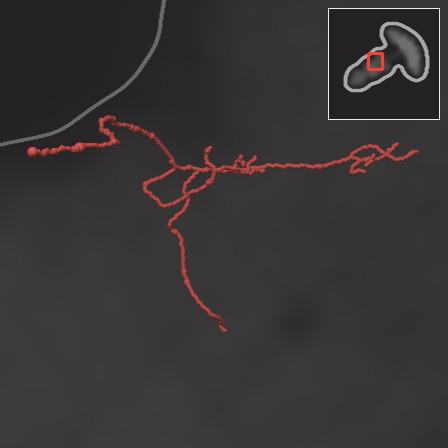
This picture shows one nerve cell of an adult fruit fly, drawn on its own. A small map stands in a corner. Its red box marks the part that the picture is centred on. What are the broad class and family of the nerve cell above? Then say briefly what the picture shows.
This is a sensory neuron entering the nerve cord. The name of its family is class mechanosensory tactile. It lies in the nerve cord. In this view it is wider than it is tall.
